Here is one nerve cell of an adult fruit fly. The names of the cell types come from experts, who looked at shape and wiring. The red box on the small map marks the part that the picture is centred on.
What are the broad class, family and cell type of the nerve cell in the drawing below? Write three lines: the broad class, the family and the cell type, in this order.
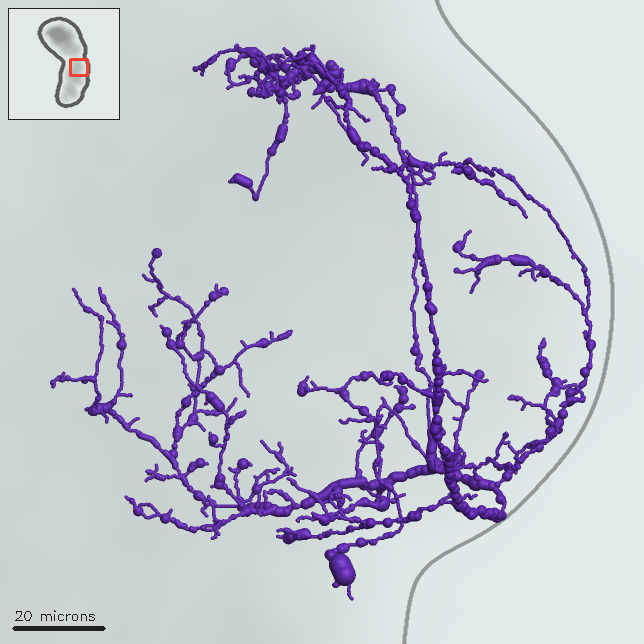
nerve-cord intrinsic neuron
hemilineage 20A.22A
IN20A.22A004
